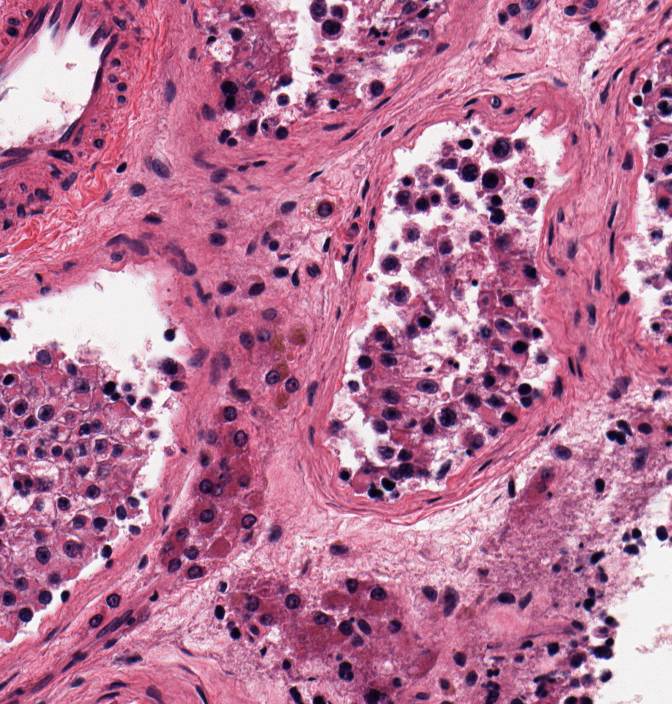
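Testis: several rounded tubular units separated by broad bands of pink fibrous stroma. A thick, layered pink wall with flattened spindle-shaped nuclei encircles the central tubule. Lower-left tubule: closely packed cells with round nuclei and pink cytoplasm. Stroma left of the central tubule contains clusters of polygonal cells with abundant pink cytoplasm and round nuclei.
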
